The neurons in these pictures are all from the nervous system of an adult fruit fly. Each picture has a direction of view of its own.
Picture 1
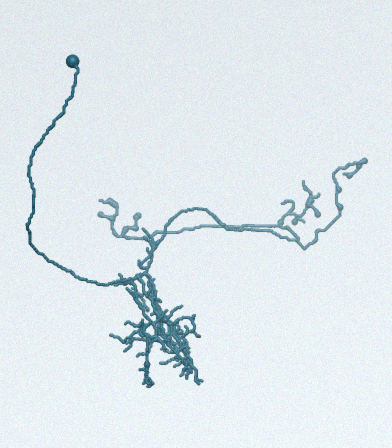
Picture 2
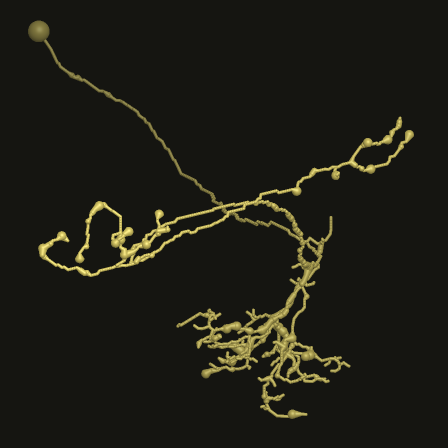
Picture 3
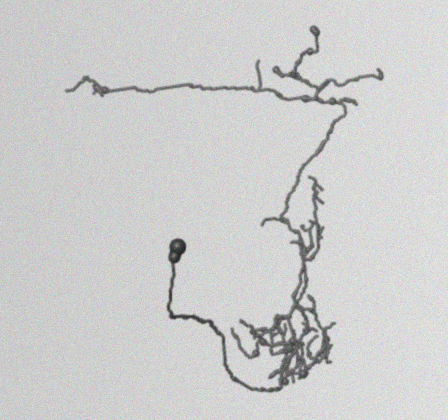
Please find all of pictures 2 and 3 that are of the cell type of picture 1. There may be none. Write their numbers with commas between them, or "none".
2, 3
